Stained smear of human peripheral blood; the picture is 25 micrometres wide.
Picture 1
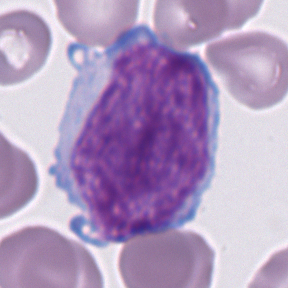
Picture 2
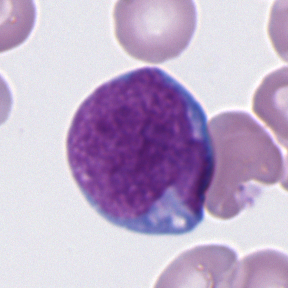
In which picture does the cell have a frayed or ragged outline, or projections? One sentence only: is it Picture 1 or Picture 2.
The edge of the cell in picture 1 is rough.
